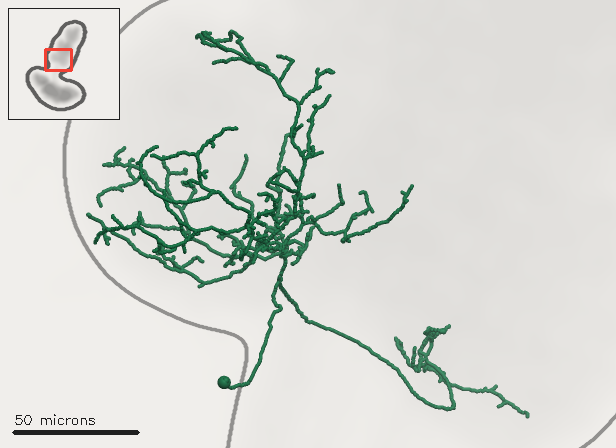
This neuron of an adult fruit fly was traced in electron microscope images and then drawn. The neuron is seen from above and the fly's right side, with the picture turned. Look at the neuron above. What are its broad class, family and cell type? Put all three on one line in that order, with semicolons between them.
nerve-cord intrinsic neuron; hemilineage 01A; IN01A041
